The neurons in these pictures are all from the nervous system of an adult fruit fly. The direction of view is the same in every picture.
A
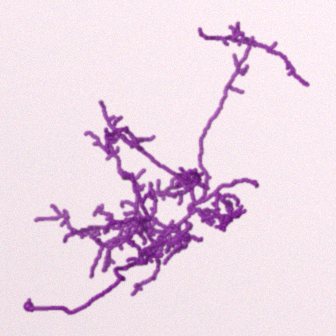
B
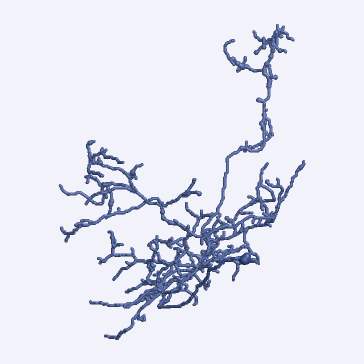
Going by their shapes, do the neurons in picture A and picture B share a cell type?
yes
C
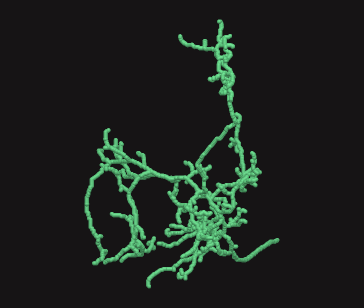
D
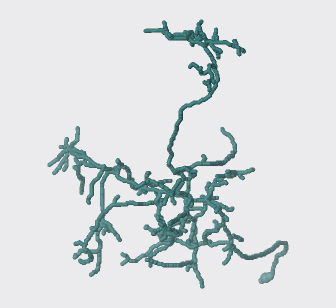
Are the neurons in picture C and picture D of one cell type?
yes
